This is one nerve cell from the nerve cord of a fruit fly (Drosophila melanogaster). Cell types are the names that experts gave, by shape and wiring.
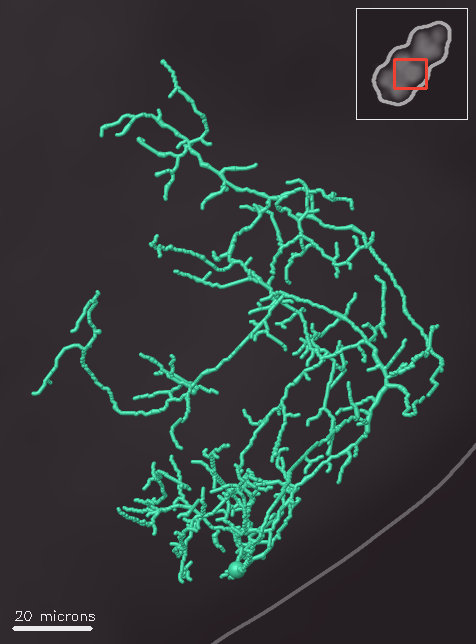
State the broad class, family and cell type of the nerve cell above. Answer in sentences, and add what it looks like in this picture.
This is a nerve-cord intrinsic neuron. Its family is hemilineage 08A. It is of cell type IN08A011. From top to bottom in the picture it spans about 140 microns. As drawn here it is taller than it is wide.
